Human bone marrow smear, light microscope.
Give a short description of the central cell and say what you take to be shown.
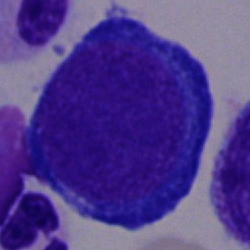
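First, the outline: roughly round, its edge slightly bumpy. Second, the chromatin, which is finely granular and evenly spread. Third, the cytoplasm: only a thin rim around the nucleus, deep blue in colour. Last, the name: proerythroblast.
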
